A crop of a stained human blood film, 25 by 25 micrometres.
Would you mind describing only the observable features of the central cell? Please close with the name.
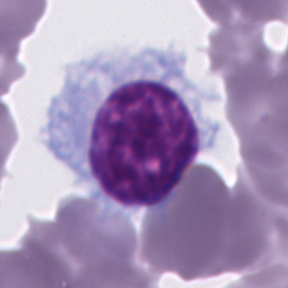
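The outline of the cell is irregular and ragged, not smooth. Fine hair-like projections fringe the cytoplasm and are most visible along the upper and left edges. The nucleus is round to slightly oval and shows neither indentation nor lobes. No distinct granules are present in the cytoplasm. The cell is a hairy cell.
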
